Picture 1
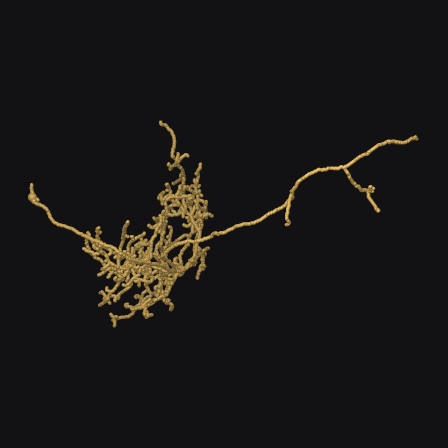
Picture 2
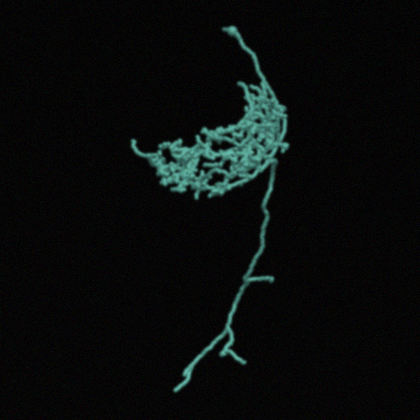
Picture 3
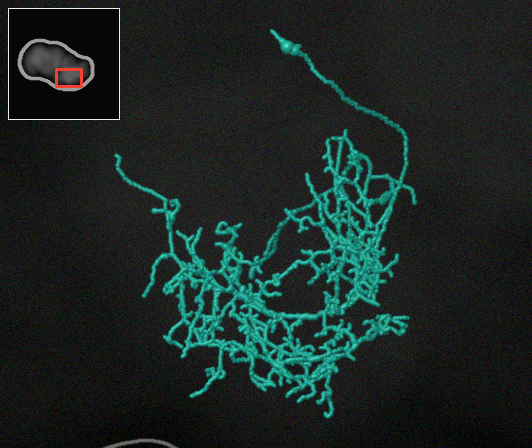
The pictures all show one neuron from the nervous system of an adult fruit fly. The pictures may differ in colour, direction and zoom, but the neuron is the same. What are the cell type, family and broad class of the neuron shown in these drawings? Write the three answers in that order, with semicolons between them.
IN23B028; hemilineage 23B; nerve-cord intrinsic neuron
